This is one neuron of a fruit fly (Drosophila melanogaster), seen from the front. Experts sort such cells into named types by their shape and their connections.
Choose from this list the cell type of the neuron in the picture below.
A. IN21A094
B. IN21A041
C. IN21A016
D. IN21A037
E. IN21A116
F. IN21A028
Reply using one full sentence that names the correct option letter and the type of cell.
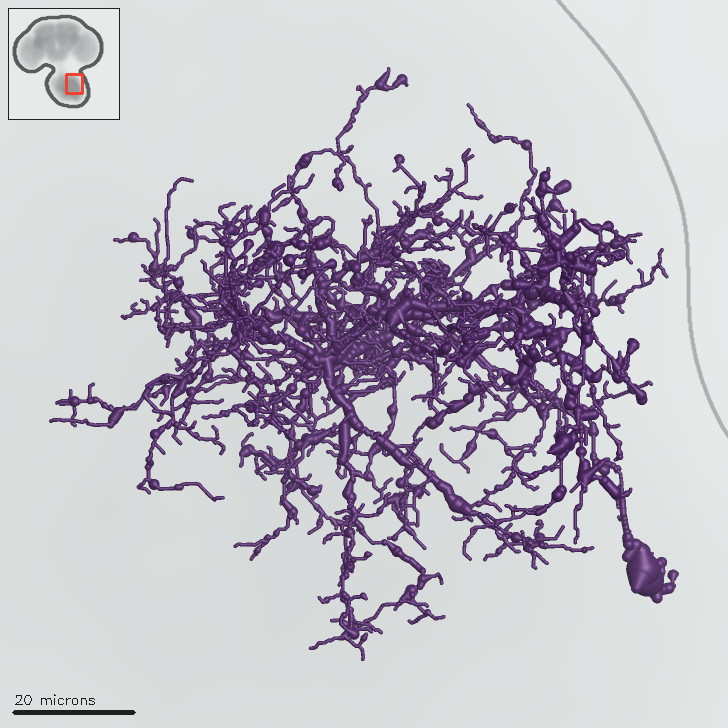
In terms of cell type, the neuron is IN21A016, option C.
